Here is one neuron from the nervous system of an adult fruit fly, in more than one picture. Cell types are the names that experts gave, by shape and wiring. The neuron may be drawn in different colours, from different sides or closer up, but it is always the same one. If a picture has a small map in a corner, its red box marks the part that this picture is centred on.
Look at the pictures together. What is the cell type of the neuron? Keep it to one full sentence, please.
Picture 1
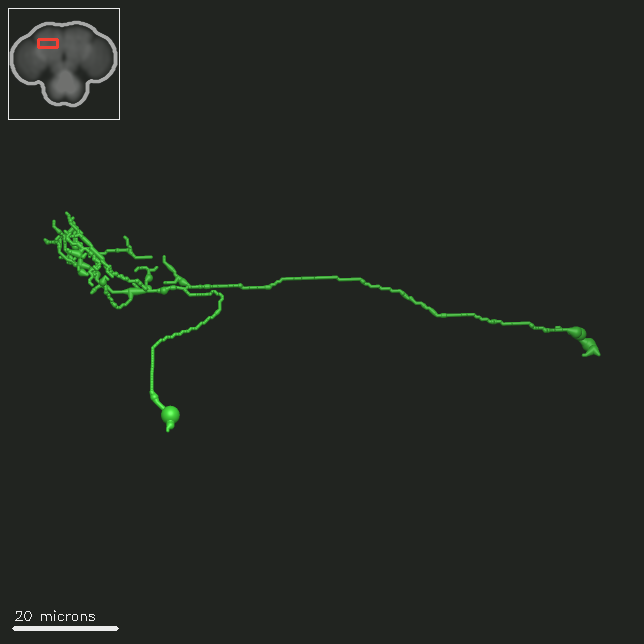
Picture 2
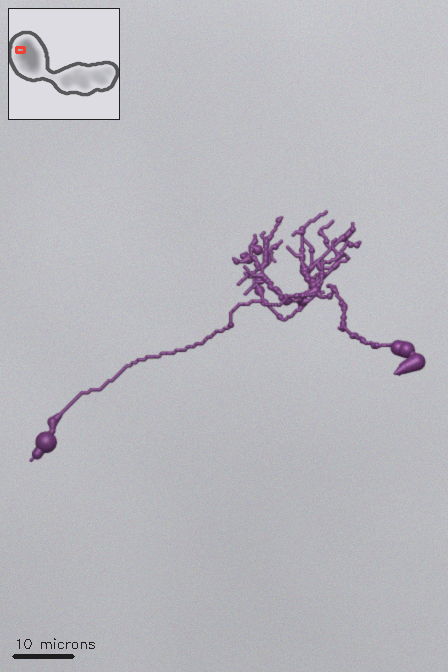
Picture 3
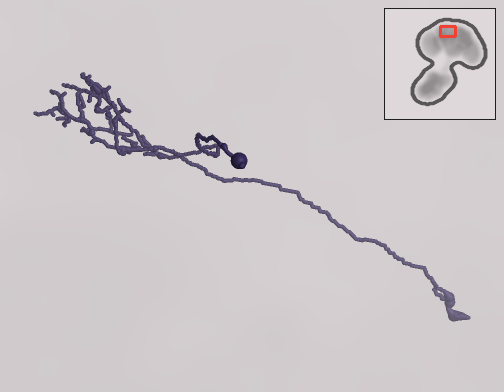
It is TuBu04 that this neuron is, by cell type.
